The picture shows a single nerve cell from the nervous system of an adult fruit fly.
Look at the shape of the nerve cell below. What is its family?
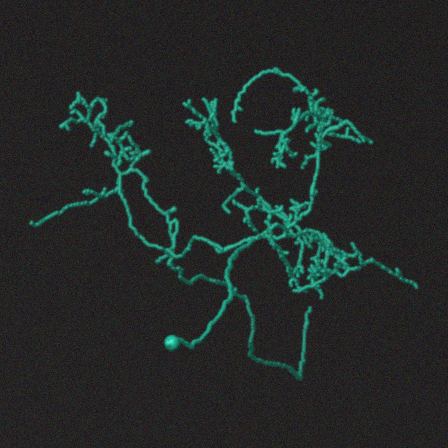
hemilineage 07B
